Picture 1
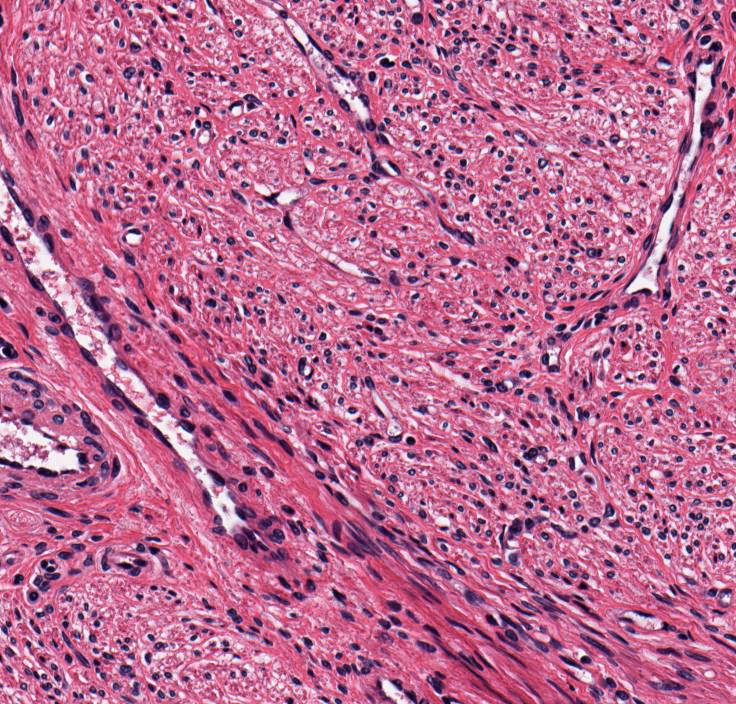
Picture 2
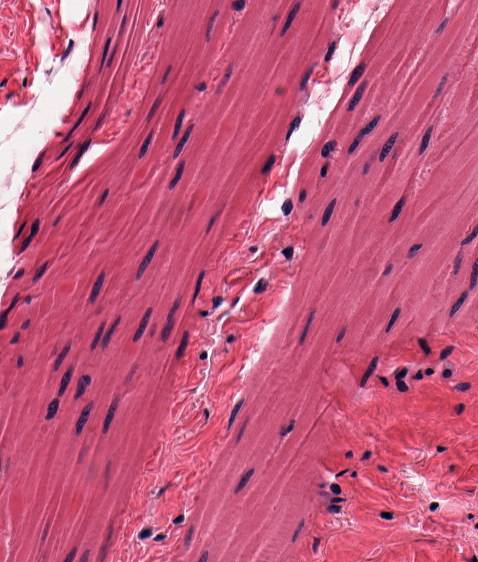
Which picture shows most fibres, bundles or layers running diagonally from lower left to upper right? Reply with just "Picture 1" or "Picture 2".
Picture 2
